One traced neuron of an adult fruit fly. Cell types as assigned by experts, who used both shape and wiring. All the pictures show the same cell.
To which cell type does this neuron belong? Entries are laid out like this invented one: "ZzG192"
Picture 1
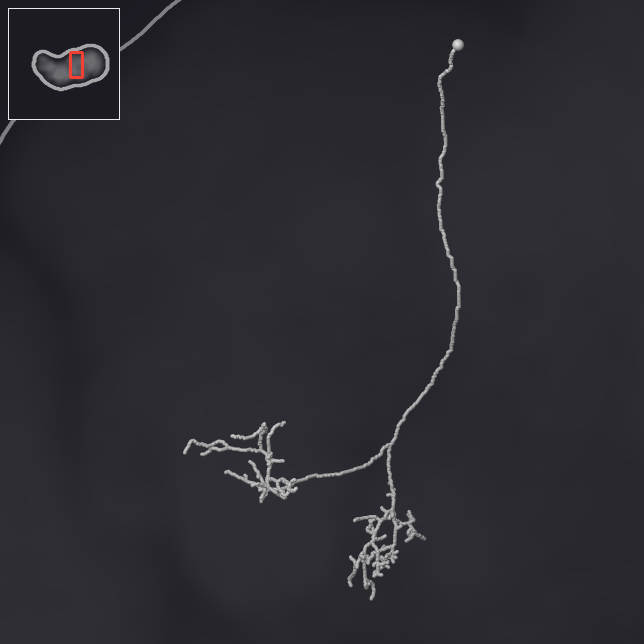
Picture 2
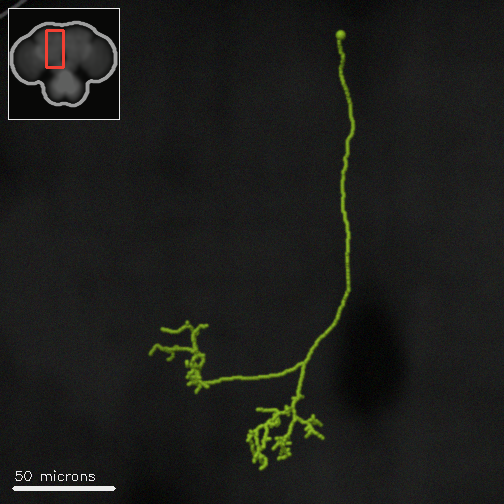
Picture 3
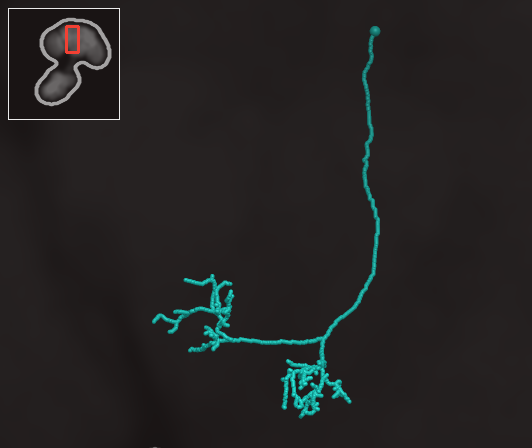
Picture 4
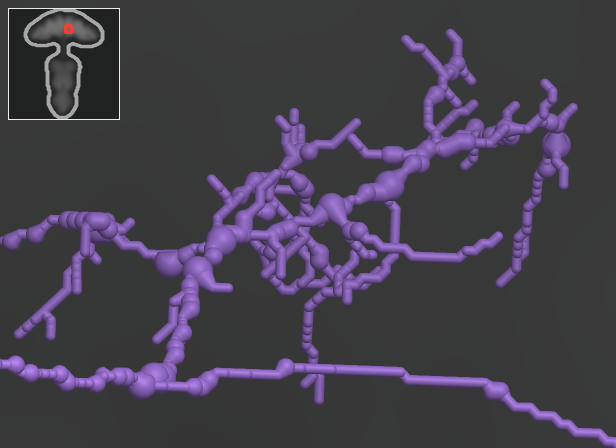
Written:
"CB1394_a"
